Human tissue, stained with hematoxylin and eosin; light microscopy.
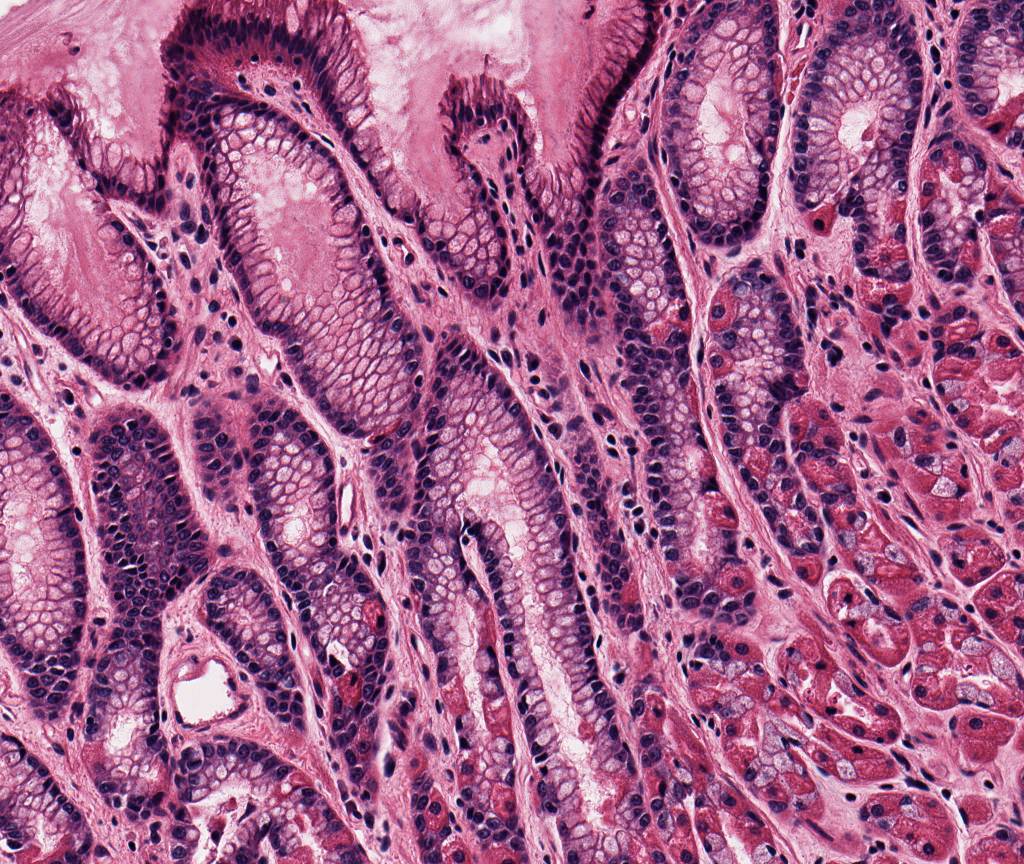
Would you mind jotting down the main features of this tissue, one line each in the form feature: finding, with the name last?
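Layout: pits lined by pale mucous cells, upper and left; glands of pink-staining cells, lower right
Pit lining: single layer of tall columnar cells, apical cytoplasm pale and mucin-filled
Lining nuclei: small, dark, basal
Gland cells: many with deep pink cytoplasm, round central nuclei
Identification: stomach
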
